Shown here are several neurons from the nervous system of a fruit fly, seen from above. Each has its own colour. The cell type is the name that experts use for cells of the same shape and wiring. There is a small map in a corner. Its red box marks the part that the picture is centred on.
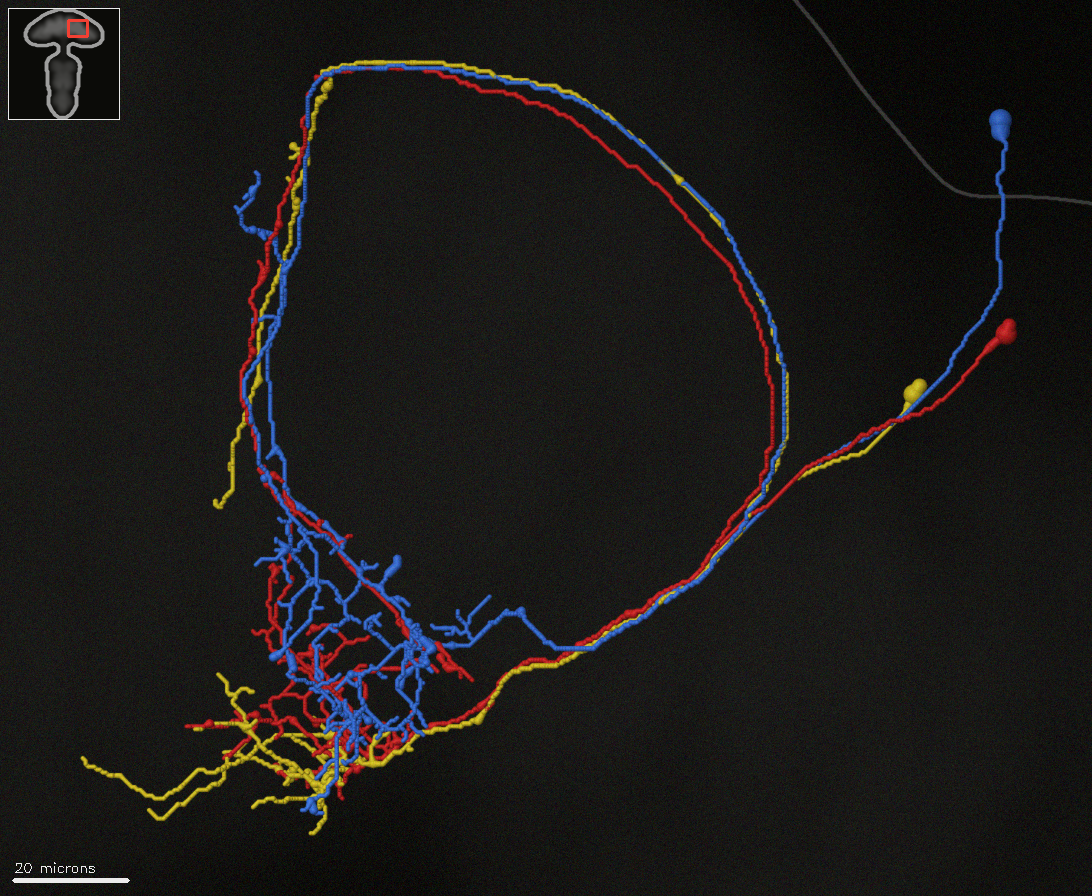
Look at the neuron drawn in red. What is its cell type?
WED037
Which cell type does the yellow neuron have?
WED040_a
